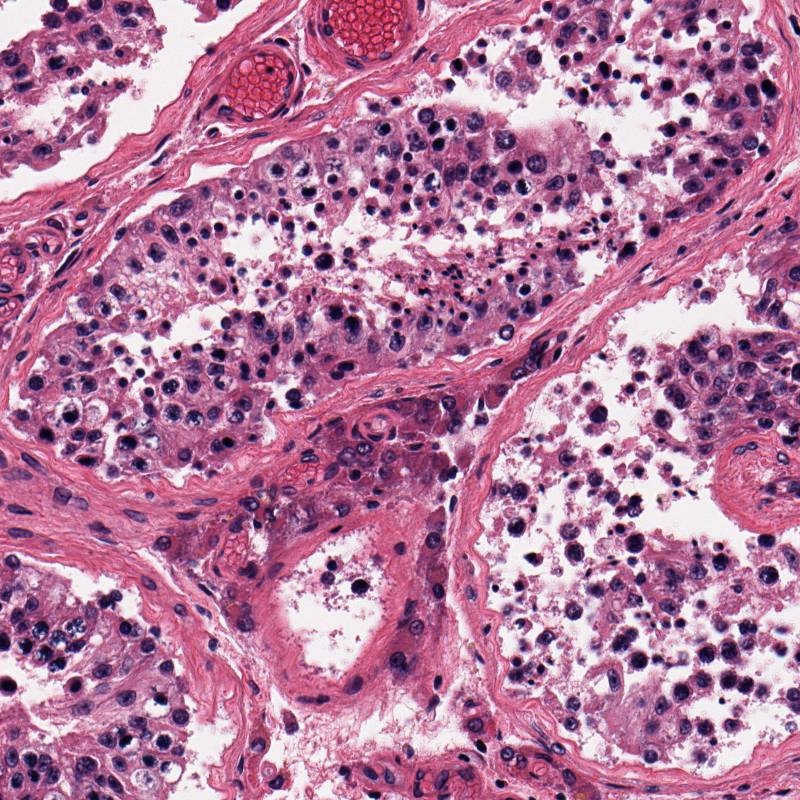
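Testis, H&E. Several large rounded and oval tubules separated by narrow bands of pink fibrous stroma. Tubules lined by multiple cell layers. Tubule centres hold many loose, detached rounded cells with small dark nuclei. Near top centre: two small stromal vessels packed with red blood cells.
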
